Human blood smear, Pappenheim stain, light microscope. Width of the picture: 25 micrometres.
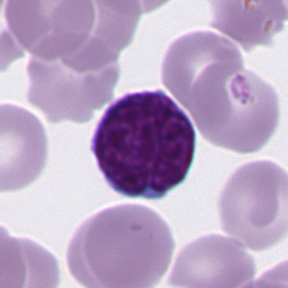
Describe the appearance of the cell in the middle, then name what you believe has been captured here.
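Smooth and rounded, without surface projections, the cell is about 9 micrometres across. Its round nucleus, also about 9 micrometres across, fills about 90% of the cell's area and has a small notch in its lower edge. Cytoplasm shows only as a thin pale blue sliver at the bottom of the cell. It is a typical lymphocyte.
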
